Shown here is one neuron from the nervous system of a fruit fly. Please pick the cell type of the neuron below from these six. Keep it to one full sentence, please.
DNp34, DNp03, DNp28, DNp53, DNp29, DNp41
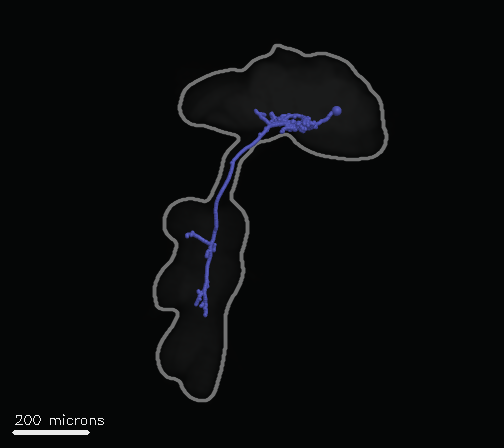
This neuron belongs to the cell type DNp53.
